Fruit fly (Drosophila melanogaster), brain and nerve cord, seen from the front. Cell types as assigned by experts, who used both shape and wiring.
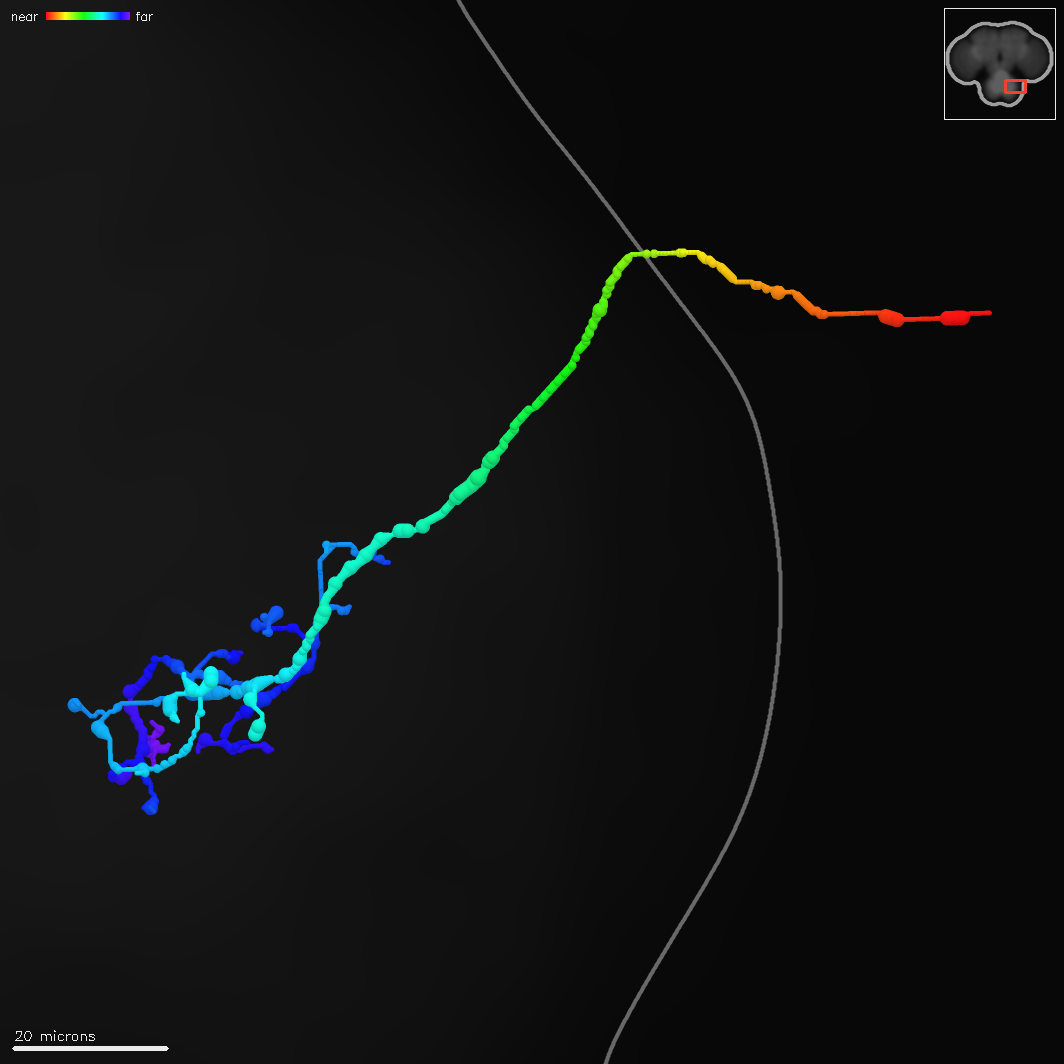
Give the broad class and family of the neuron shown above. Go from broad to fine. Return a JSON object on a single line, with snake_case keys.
{"broad_class": "sensory neuron entering the nerve cord", "family": "class mechanosensory tactile"}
